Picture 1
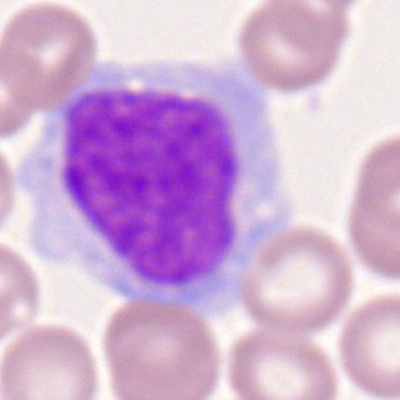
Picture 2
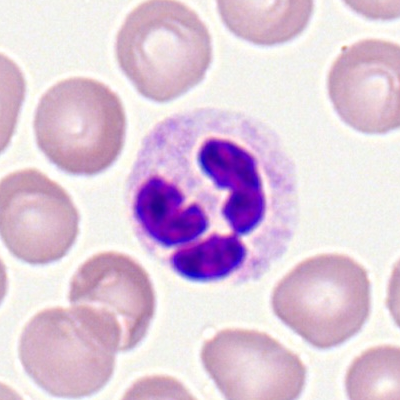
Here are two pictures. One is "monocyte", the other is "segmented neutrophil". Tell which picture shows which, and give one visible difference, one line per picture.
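Picture 1 – monocyte. No distinct granules are visible in the cytoplasm.
Picture 2 – segmented neutrophil. The cytoplasm is dusted with fine granules.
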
